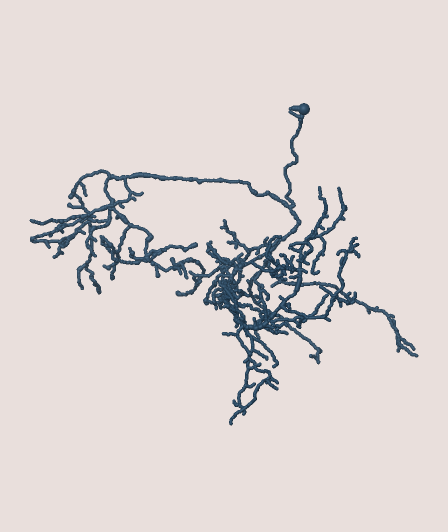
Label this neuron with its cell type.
CL244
